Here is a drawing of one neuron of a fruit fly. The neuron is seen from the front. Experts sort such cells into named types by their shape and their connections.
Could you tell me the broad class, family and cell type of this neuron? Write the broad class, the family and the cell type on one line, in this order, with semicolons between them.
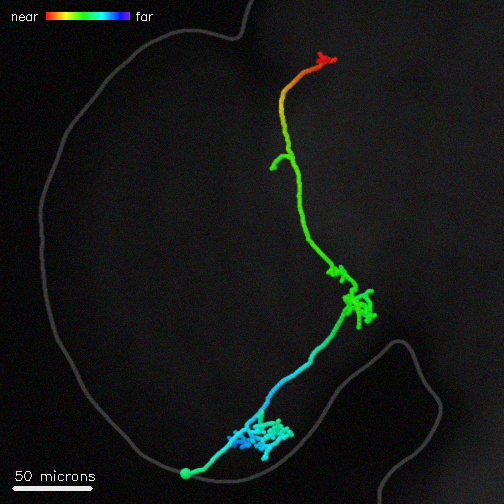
visual projection neuron; MeTu; MeTu4f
